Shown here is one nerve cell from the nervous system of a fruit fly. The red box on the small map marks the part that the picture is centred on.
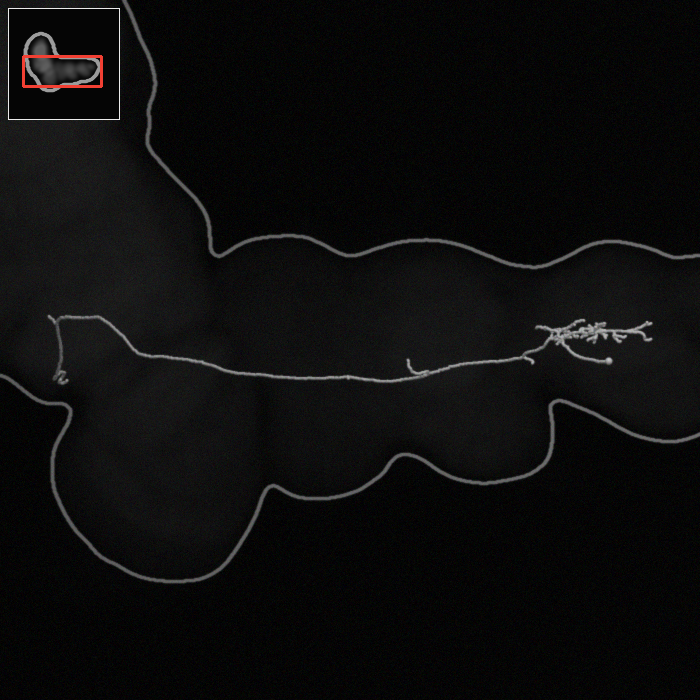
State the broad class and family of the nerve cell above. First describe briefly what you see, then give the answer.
Its cell body lies on the right of the picture. In this view it is more than twice as wide as it is tall. It is an ascending neuron. Its family is hemilineage 10B.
